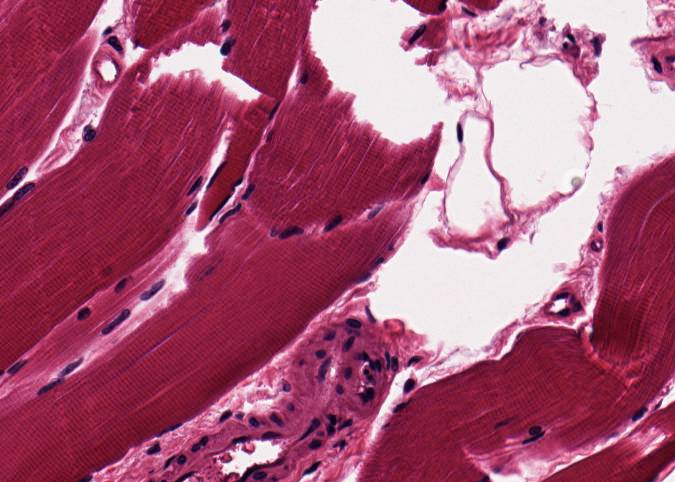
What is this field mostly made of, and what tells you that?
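Skeletal muscle. Fibres show fine transverse cross-striations. Nuclei flattened, elongated, at fibre edges.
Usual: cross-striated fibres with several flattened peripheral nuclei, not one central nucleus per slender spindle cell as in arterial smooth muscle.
Small wedge of loose connective tissue with scattered nuclei between fibres, lower centre. Thin-walled vessel, lumen irregular and partly collapsed, in clear space upper right.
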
